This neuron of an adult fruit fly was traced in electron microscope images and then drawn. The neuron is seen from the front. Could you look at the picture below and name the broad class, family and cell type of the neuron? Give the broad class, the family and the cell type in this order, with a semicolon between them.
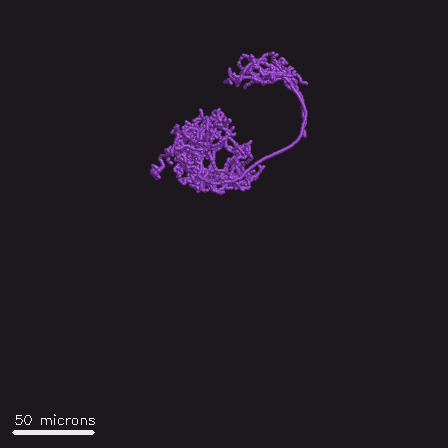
nerve-cord intrinsic neuron; hemilineage 01A; IN01A043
